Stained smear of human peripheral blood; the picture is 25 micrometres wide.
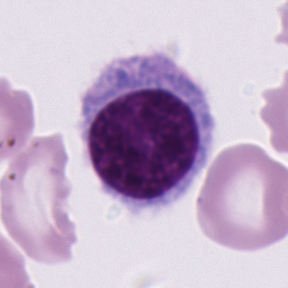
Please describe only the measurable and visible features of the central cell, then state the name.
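Size: the cell is about 14 by 12 micrometres, and its border is ragged, with fine hair-like projections all around it. The nucleus is round in outline, about 9 micrometres across, and fills about 60% of the cell's area. It sits toward the lower part of the cell, leaving a broader band of cytoplasm above it. Its chromatin is dark purple with a mottled, clumped texture, and no nucleoli stand out. Name: hairy cell.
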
